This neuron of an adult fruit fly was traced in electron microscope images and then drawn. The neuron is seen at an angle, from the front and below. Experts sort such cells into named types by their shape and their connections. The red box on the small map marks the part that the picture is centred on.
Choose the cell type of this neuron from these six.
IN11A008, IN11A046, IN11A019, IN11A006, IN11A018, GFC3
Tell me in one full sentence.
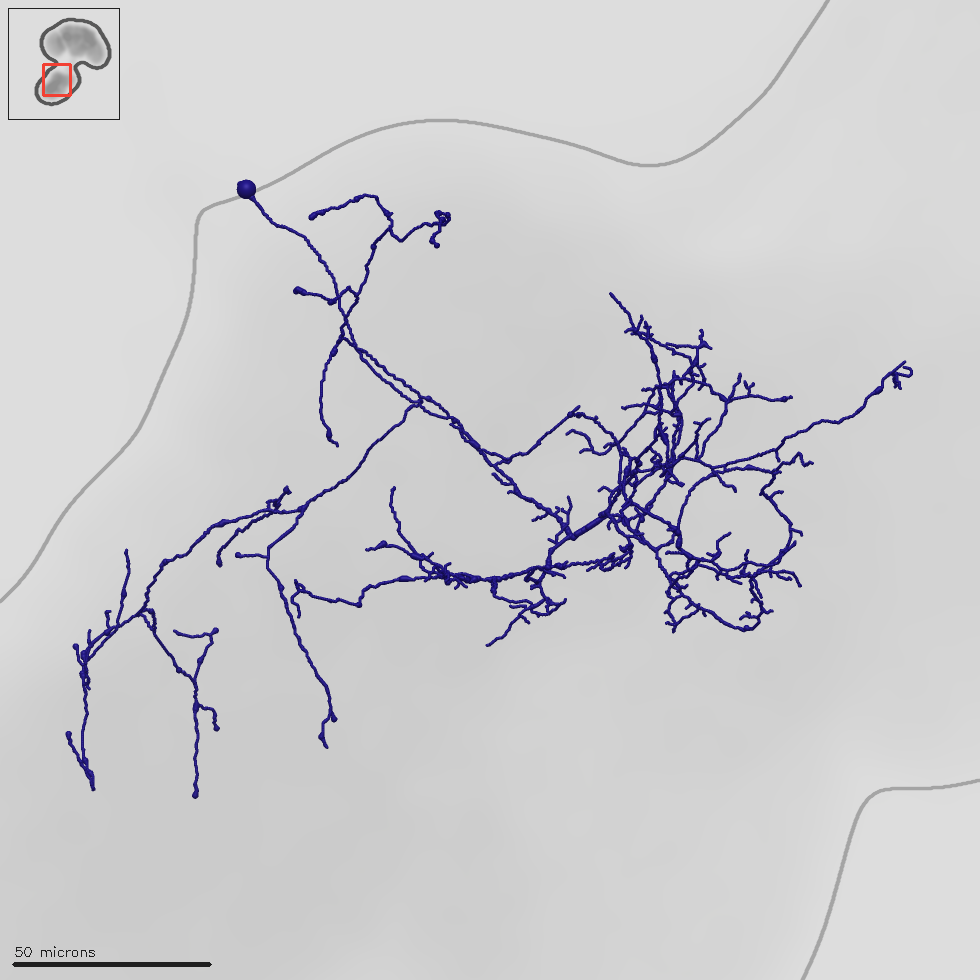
This neuron is typed as IN11A008.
